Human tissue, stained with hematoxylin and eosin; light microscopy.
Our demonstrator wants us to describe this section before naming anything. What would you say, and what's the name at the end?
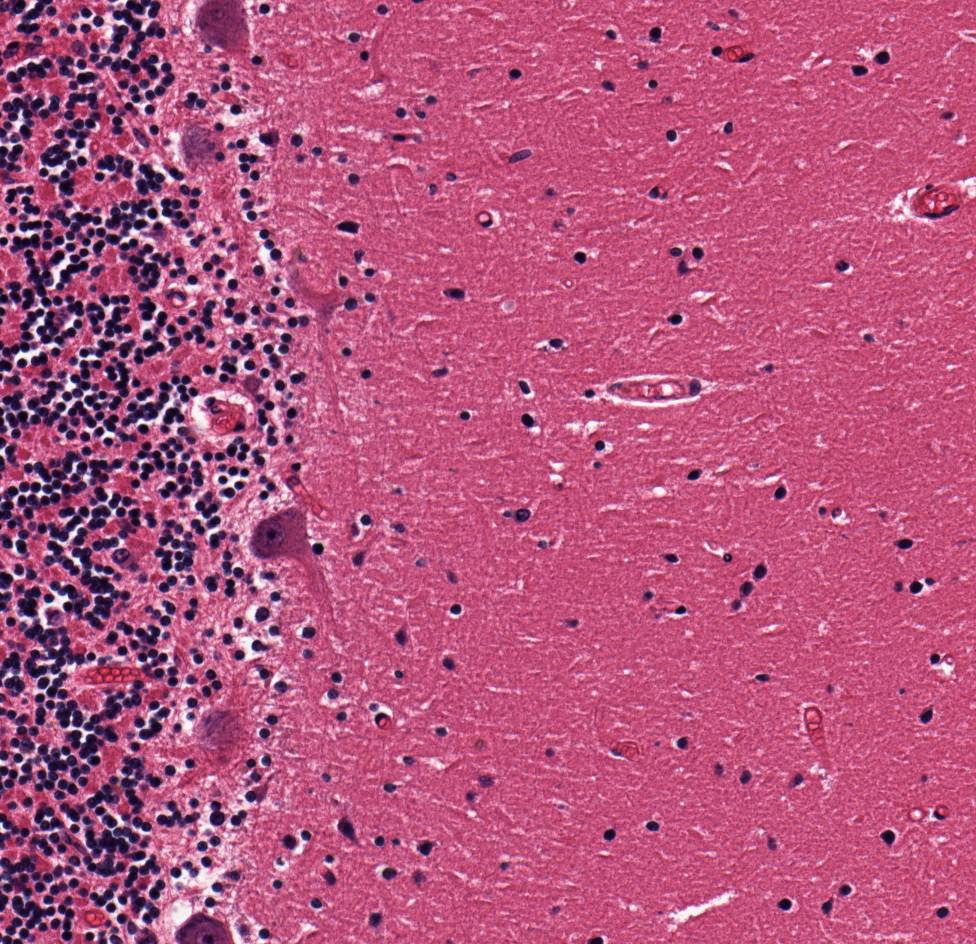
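On the left, a dense band is packed with small, round, dark nuclei showing almost no cytoplasm. Where it meets the pale pink, finely fibrillar zone on the right, large Purkinje cells with abundant purplish-pink cytoplasm stand spaced in a single row. This is cerebellum.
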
